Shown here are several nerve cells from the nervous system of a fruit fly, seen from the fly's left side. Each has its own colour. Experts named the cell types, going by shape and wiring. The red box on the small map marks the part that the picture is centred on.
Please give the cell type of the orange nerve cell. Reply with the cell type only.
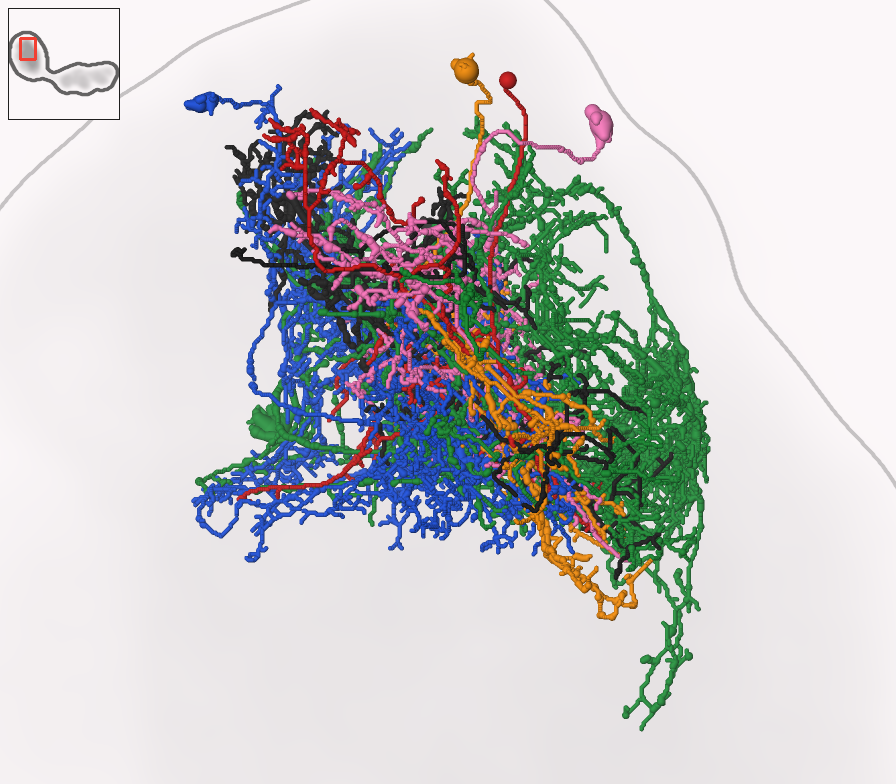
CL187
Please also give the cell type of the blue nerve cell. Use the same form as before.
CL036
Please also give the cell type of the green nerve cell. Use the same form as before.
CL063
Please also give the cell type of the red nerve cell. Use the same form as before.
CL165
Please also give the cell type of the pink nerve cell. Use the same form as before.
CL368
